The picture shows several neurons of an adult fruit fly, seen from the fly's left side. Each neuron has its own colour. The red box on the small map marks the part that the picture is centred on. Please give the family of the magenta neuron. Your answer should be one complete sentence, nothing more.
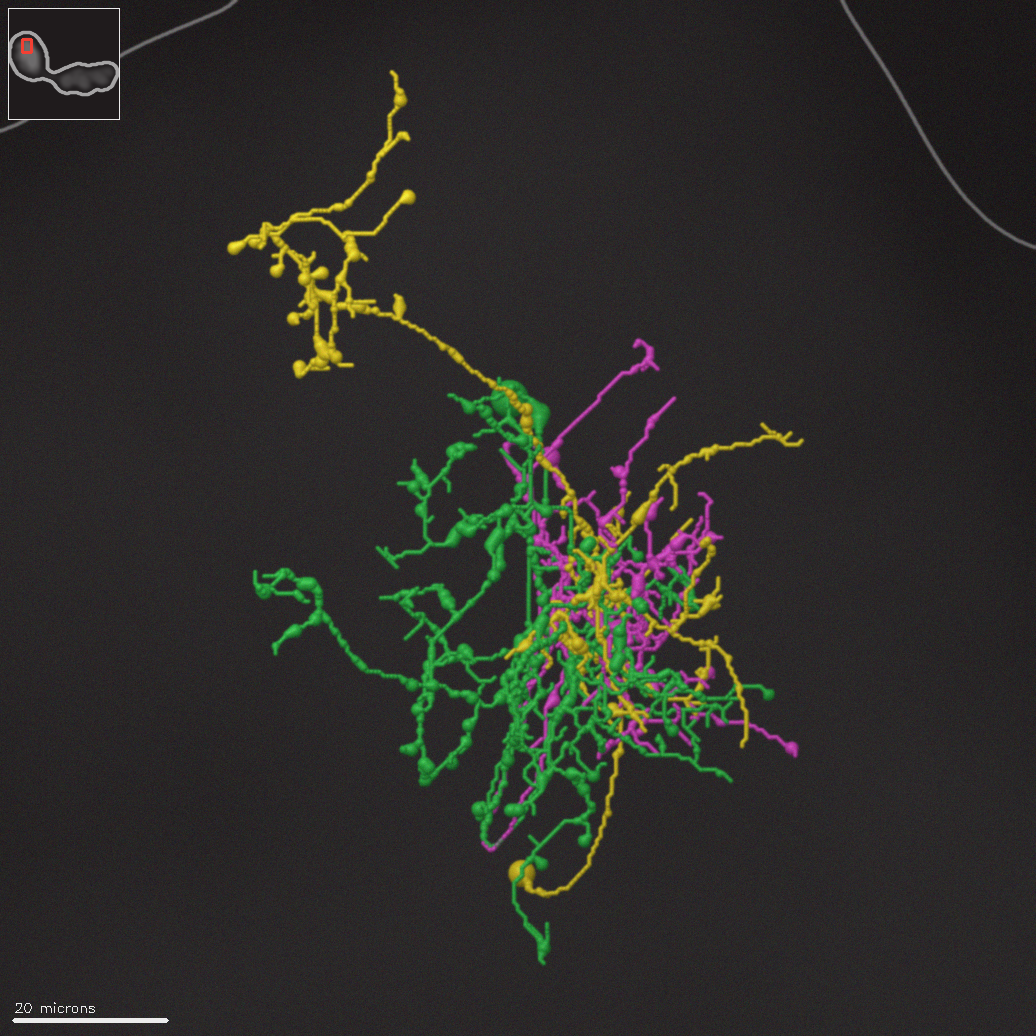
This neuron has been assigned the family hemilineage VLPl4_dorsal.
